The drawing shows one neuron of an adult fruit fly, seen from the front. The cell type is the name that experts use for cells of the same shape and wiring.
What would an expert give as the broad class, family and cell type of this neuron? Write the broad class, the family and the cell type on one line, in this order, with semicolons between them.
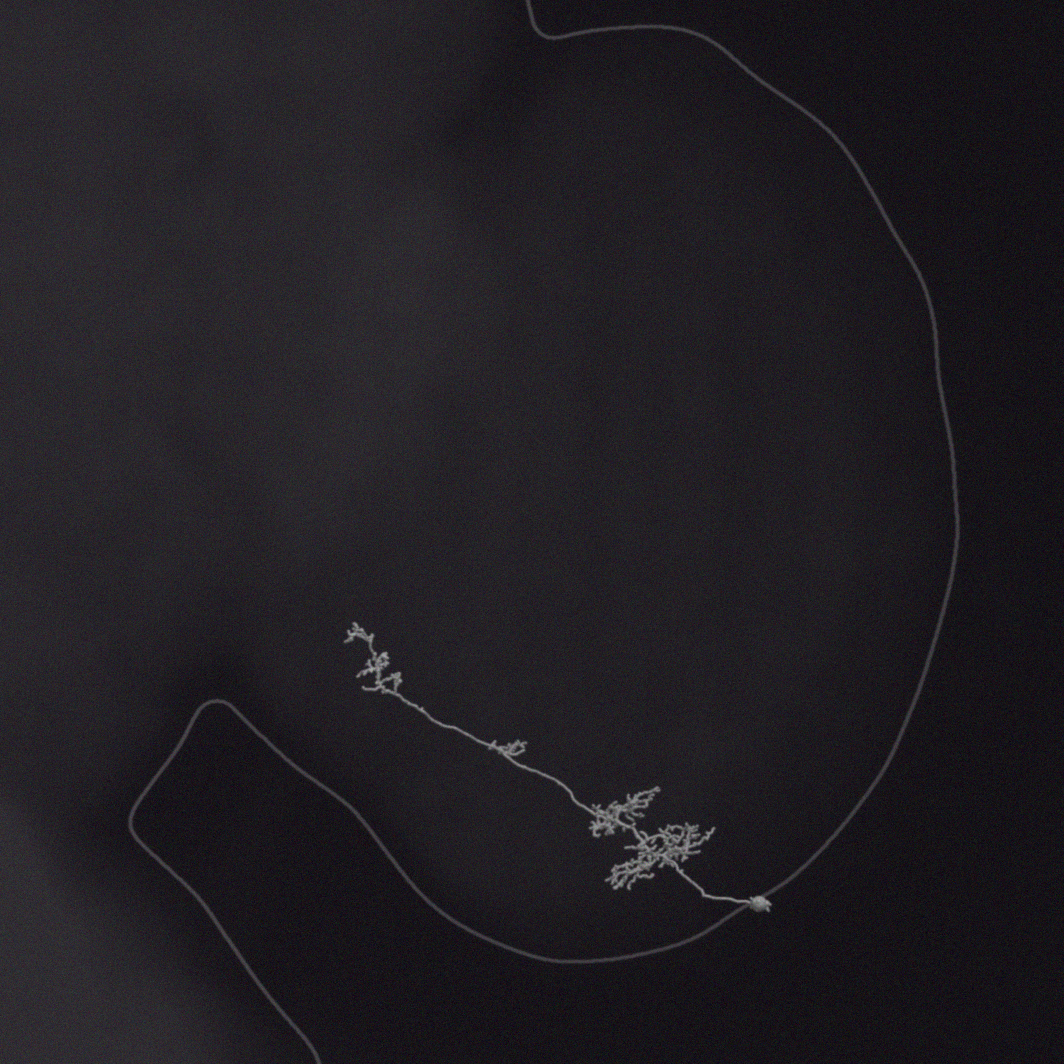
optic-lobe intrinsic neuron; TmY; TmY13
